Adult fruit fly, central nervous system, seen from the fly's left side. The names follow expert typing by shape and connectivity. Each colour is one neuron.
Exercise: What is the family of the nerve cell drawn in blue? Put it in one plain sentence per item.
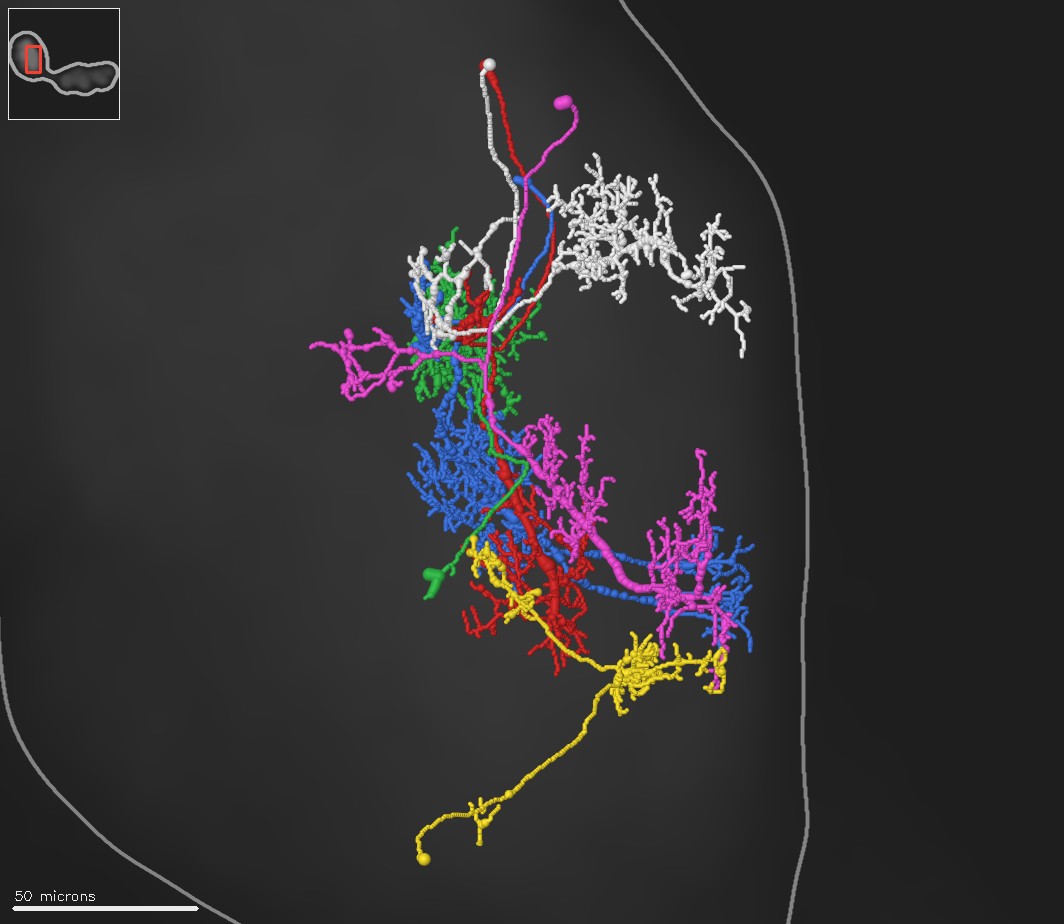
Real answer: The family is hemilineage VPNd1.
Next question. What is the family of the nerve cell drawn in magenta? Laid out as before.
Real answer: The family is hemilineage VPNd1.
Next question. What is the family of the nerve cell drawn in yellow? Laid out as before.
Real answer: The family is TmY.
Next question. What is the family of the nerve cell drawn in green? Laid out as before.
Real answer: The family is Li.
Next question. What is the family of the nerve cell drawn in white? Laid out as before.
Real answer: The family is hemilineage VPNd1.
